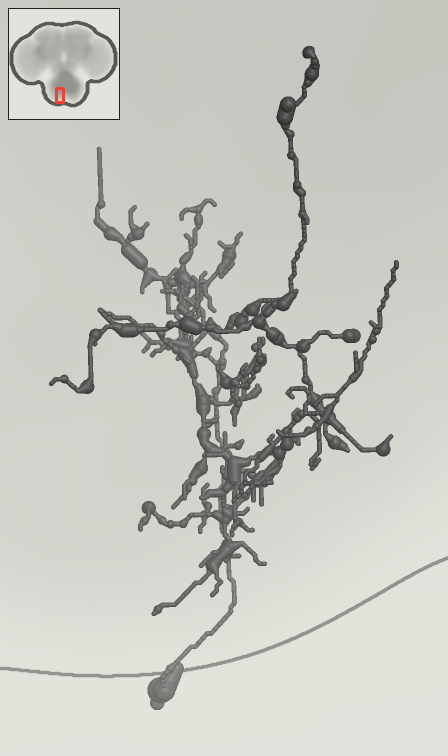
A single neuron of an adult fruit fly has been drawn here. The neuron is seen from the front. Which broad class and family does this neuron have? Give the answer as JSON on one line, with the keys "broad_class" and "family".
{"broad_class": "nerve-cord intrinsic neuron", "family": "hemilineage 20A.22A"}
